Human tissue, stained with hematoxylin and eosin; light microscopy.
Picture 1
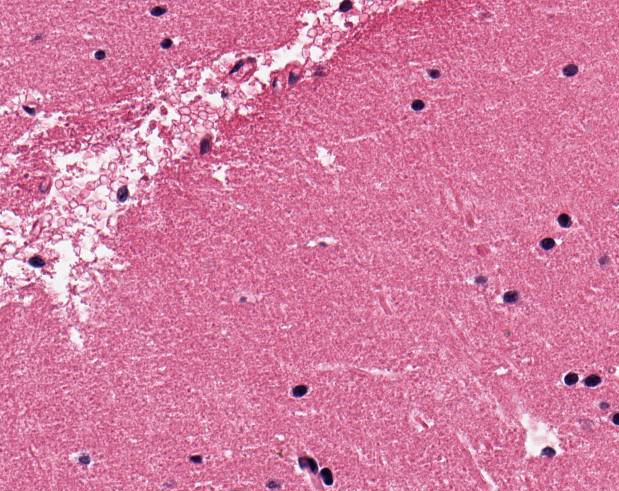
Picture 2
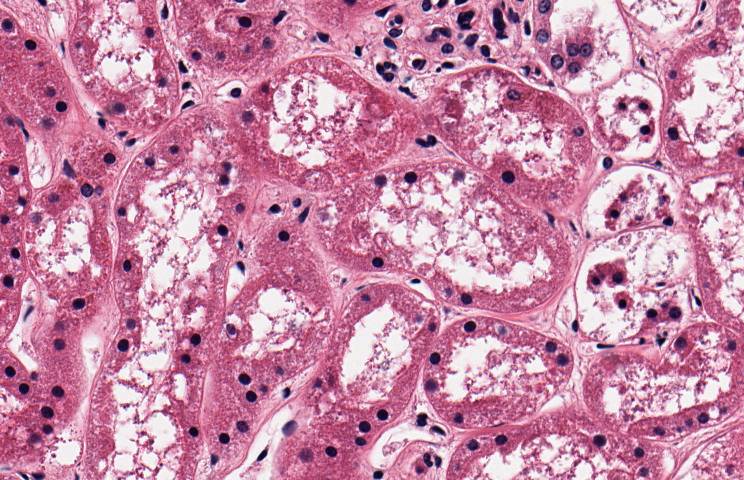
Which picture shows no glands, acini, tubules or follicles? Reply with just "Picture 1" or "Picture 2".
Picture 1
